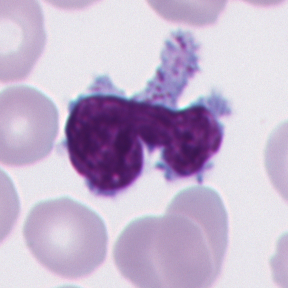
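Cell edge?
Irregular, with many small spiky projections.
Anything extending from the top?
One long granular projection, running upward.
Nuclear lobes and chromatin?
Left lobe larger than right; chromatin dense and dark purple.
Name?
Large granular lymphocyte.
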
